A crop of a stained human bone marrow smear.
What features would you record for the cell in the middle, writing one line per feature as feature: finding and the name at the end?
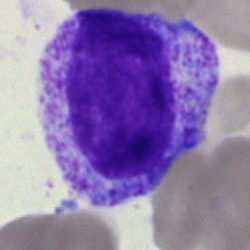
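Edge: rounded, but notice it is slightly uneven and bumpy
Nucleus: reaches right up to the upper edge of the cell
Cytoplasm rim: wider over on the right
Chromatin: deep purple, dense-looking
Granules: many purple ones, crowding the cytoplasm
Cell: myelocyte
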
